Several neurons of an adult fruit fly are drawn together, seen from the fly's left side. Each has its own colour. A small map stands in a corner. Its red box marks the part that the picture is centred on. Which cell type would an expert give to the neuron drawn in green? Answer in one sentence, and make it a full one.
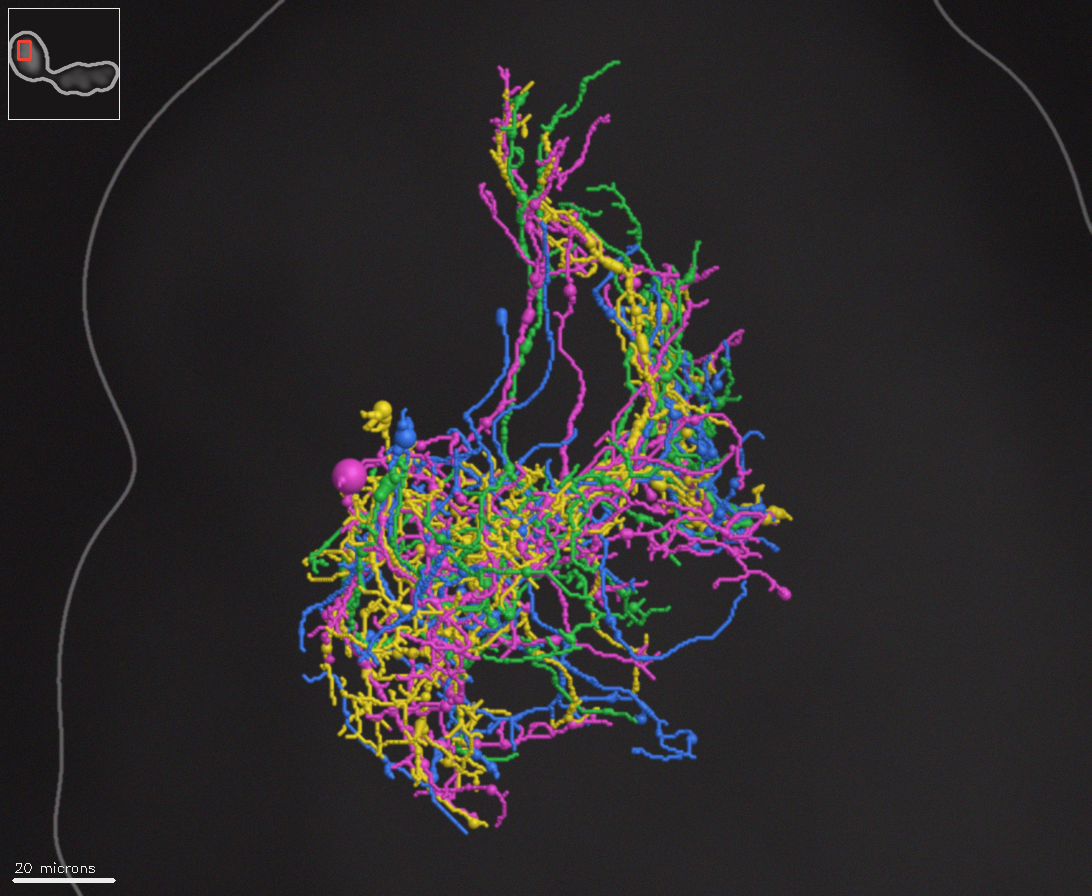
By type, the neuron is CB1691.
